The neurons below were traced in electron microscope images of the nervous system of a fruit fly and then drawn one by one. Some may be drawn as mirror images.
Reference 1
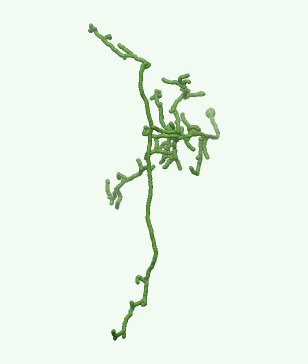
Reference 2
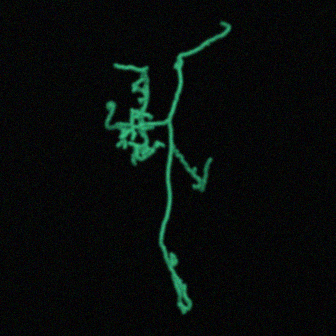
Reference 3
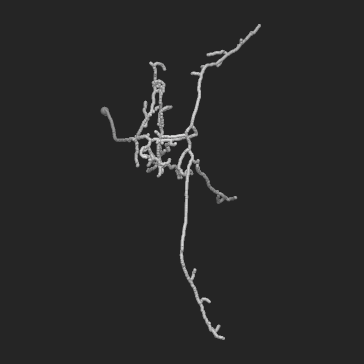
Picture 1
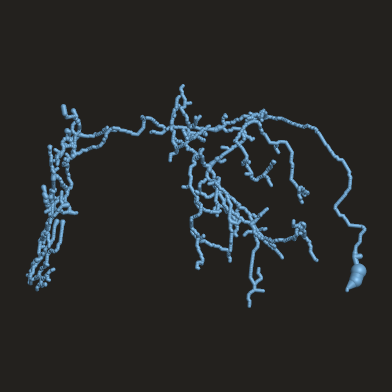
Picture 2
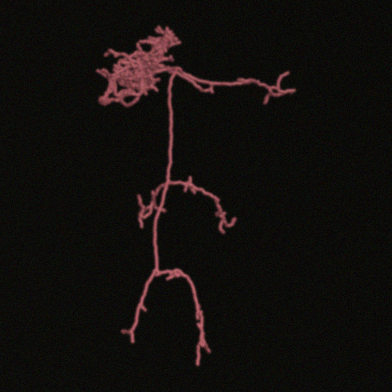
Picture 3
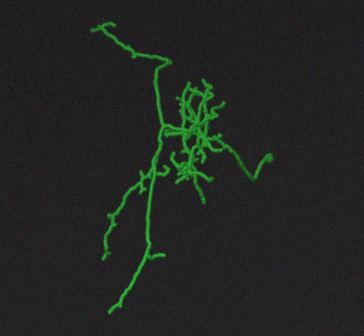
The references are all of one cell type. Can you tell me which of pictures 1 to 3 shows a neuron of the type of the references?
3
